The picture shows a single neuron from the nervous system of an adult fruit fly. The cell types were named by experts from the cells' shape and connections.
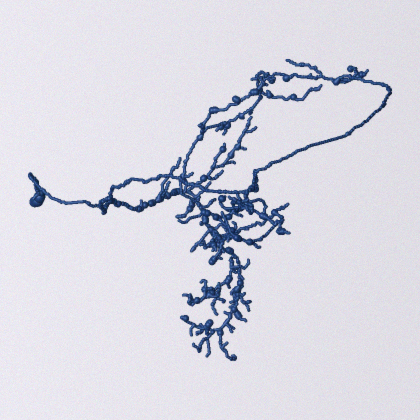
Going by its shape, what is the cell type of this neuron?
SMP297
